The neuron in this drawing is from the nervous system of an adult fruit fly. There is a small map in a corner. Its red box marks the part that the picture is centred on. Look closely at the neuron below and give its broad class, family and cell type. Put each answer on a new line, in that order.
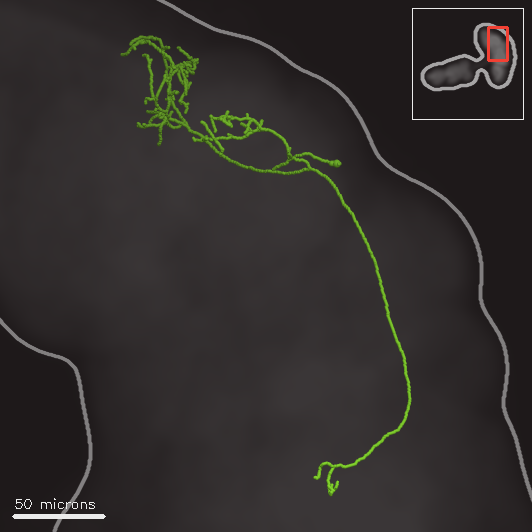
central-brain intrinsic neuron
hemilineage LHd1
CB3608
